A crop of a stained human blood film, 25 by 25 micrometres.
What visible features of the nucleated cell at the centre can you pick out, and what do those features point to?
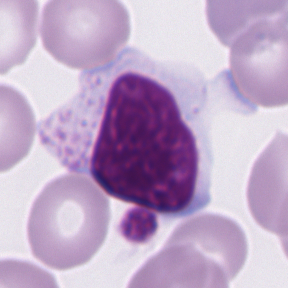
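There's plenty of cytoplasm here, pale blue-grey, and the outline's irregular, with a cytoplasmic tongue reaching toward the upper right. The nucleus sits off-centre toward the right side, its chromatin dark purple and dense with a few lighter streaks. It's a large granular lymphocyte.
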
